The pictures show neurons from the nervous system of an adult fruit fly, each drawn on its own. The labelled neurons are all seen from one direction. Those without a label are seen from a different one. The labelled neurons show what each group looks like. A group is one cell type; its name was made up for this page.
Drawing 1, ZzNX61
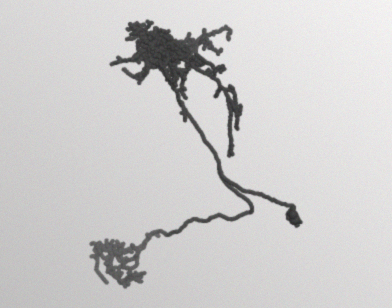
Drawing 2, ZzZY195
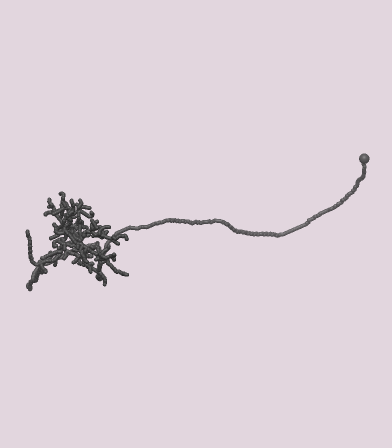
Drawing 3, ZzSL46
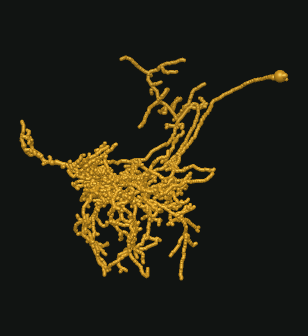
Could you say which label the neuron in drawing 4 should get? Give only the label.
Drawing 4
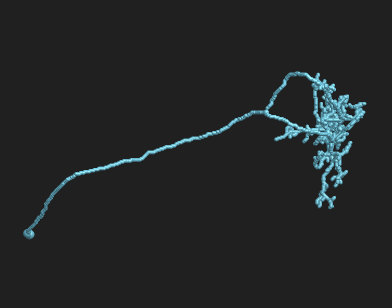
ZzZY195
